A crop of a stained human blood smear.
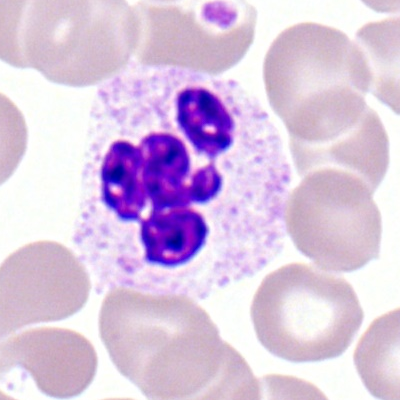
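Segmented neutrophil, central cell. None of the lobes shows a visible nucleolus. Cytoplasm plentiful, pale pink-lilac, with fine lilac granules scattered evenly throughout and no clear vacuoles.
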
